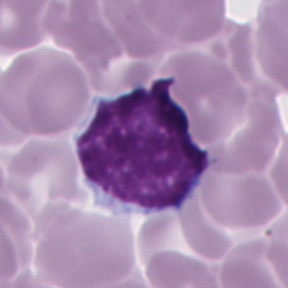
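Typical lymphocyte, the central cell of a stained blood smear. First, the outline is irregular and angular, not smoothly round, with a small pointed projection at the top edge. Second, the nucleus is one unlobed mass of dark purple, coarsely clumped chromatin with small pale gaps between clumps.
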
